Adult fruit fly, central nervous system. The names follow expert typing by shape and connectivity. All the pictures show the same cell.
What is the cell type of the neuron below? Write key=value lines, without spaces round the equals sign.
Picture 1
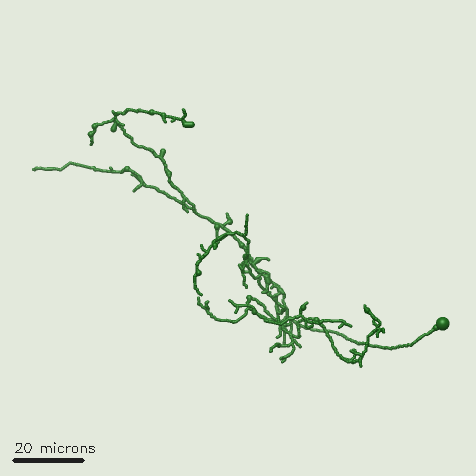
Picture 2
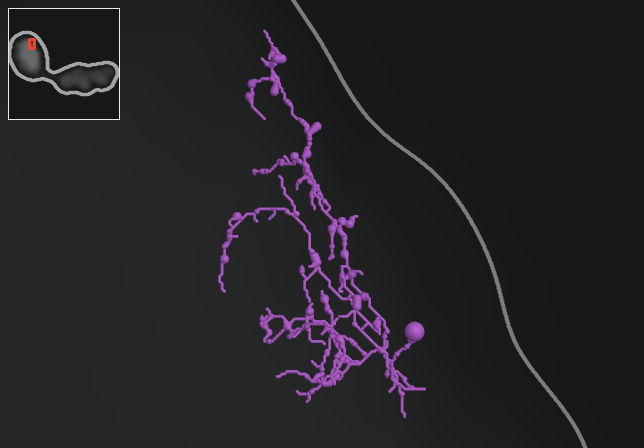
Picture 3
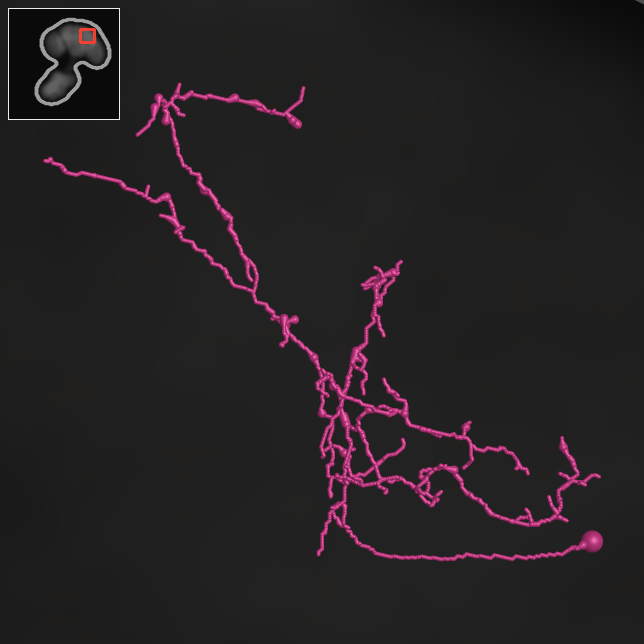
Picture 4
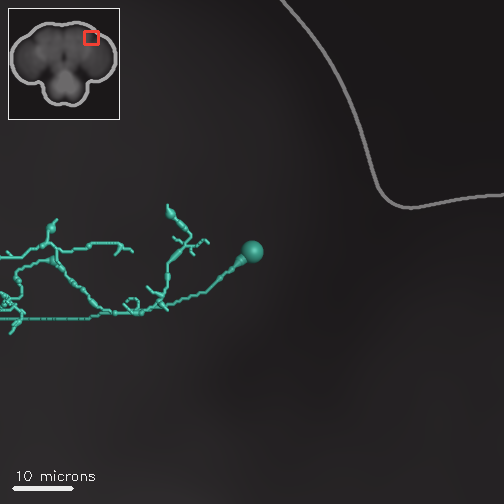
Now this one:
cell_type=LHPV4c4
